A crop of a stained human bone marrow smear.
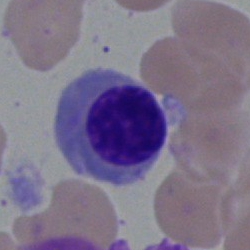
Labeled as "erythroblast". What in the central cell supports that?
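Chromatin dark purple, coarsely clumped.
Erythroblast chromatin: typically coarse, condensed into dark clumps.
Fits erythroblast on this point. Outline smooth, rounded-oval. No nucleolus visible. Cytoplasm without granules.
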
